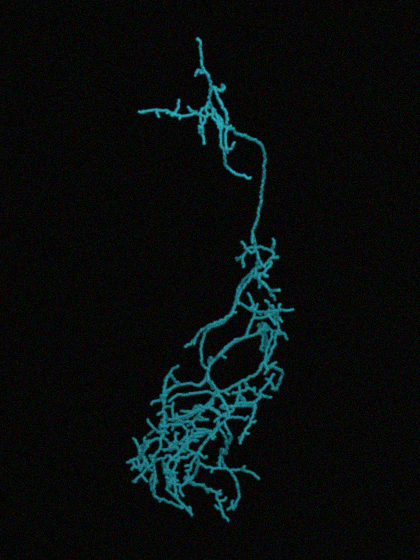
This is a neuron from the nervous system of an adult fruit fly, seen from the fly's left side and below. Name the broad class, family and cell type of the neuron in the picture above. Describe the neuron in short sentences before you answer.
Dozens of branch ends can be seen. In this view it is more than twice as tall as it is wide. This is a central-brain intrinsic neuron. The family is hemilineage LHl2_ventral. It is of cell type CB3439.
